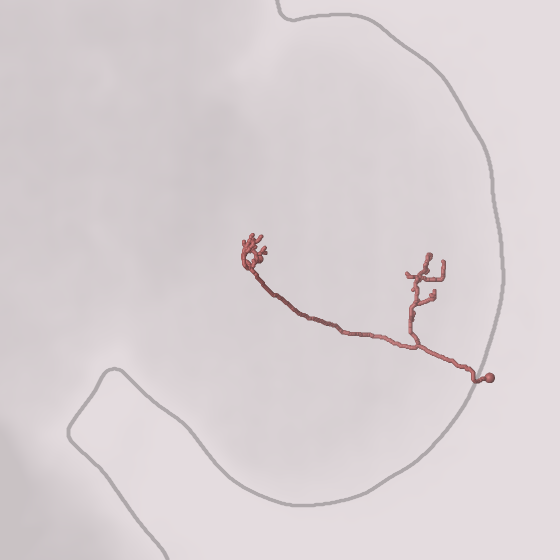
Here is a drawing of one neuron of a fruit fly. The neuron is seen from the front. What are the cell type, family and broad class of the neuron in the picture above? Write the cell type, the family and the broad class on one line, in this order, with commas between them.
Tm33, Tm, optic-lobe intrinsic neuron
